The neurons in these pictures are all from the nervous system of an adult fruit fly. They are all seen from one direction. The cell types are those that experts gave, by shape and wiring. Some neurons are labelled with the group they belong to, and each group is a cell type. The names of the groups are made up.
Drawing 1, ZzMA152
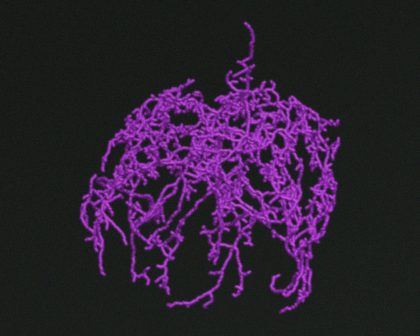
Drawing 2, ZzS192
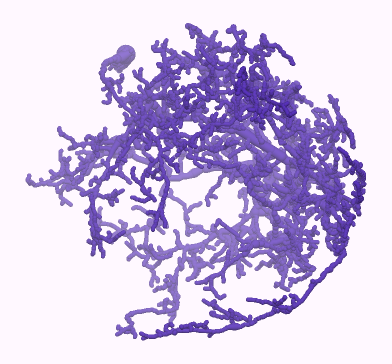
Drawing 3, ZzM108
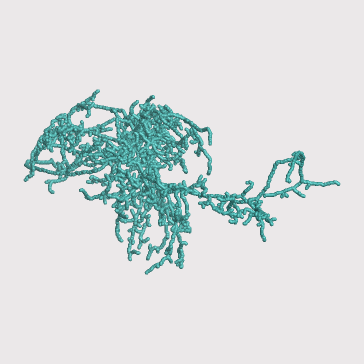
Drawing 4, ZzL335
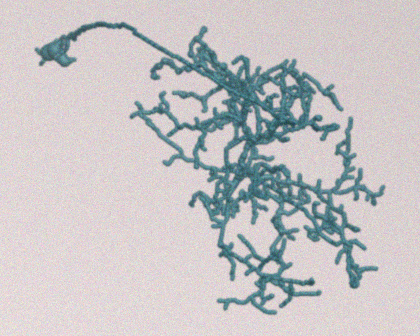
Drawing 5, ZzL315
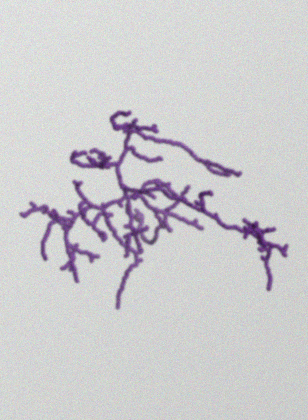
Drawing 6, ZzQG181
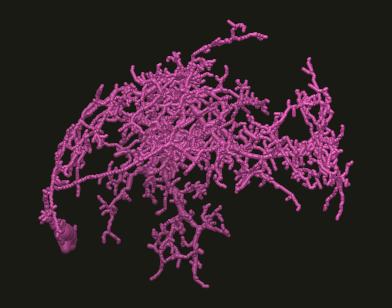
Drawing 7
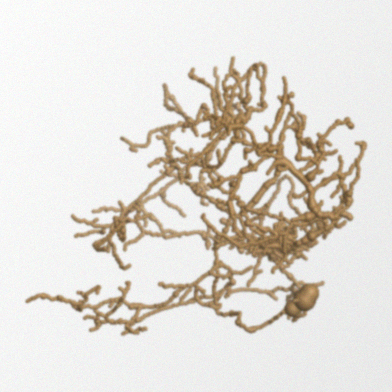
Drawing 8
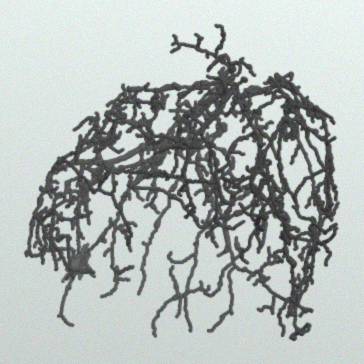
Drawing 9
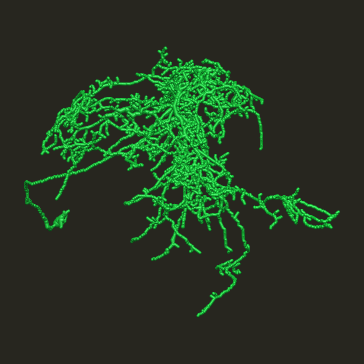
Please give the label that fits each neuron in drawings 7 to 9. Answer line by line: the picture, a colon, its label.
7: ZzS192
8: ZzMA152
9: ZzM108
